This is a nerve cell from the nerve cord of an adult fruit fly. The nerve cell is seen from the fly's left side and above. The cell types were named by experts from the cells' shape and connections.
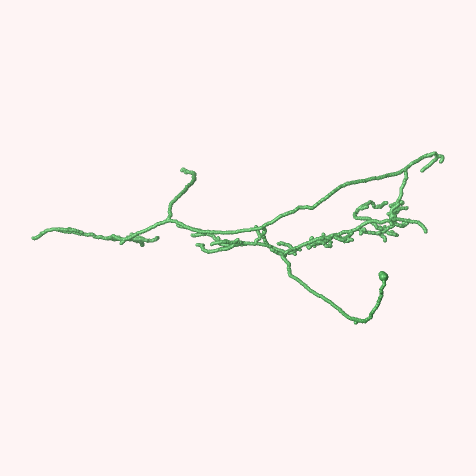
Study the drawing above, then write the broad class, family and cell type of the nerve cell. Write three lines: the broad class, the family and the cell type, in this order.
nerve-cord intrinsic neuron
hemilineage 18B
IN18B051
